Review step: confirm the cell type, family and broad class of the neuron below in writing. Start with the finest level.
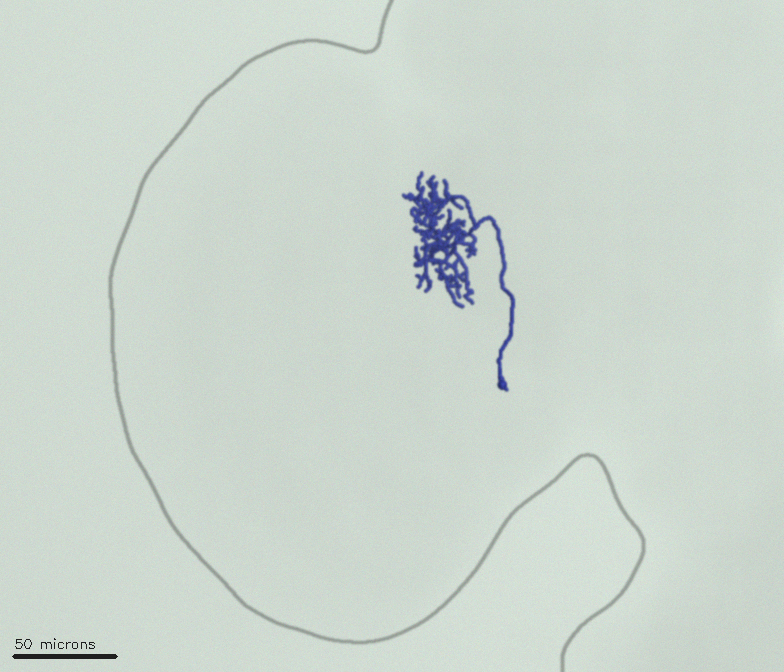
Li34b; Li; optic-lobe intrinsic neuron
